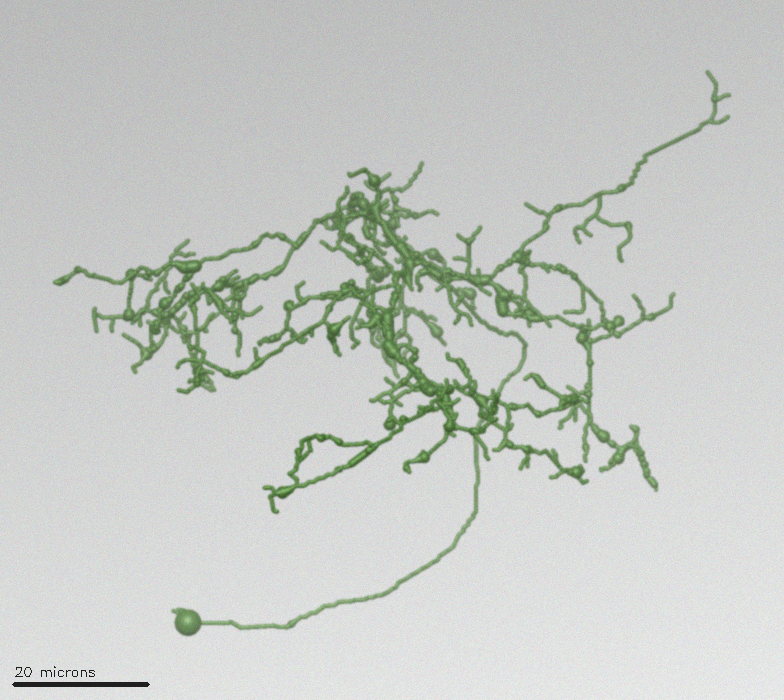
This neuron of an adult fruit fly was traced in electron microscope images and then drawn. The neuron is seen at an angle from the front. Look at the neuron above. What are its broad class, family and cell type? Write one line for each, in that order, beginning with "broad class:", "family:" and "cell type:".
broad class: nerve-cord intrinsic neuron
family: hemilineage 00A
cell type: IN00A063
